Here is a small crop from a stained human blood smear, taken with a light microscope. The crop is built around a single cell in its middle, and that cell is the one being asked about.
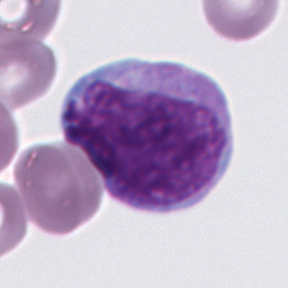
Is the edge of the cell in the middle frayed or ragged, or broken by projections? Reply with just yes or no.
No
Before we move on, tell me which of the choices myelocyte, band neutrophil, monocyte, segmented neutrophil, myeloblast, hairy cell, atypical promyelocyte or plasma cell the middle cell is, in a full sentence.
Present in the middle of the crop is an atypical promyelocyte.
